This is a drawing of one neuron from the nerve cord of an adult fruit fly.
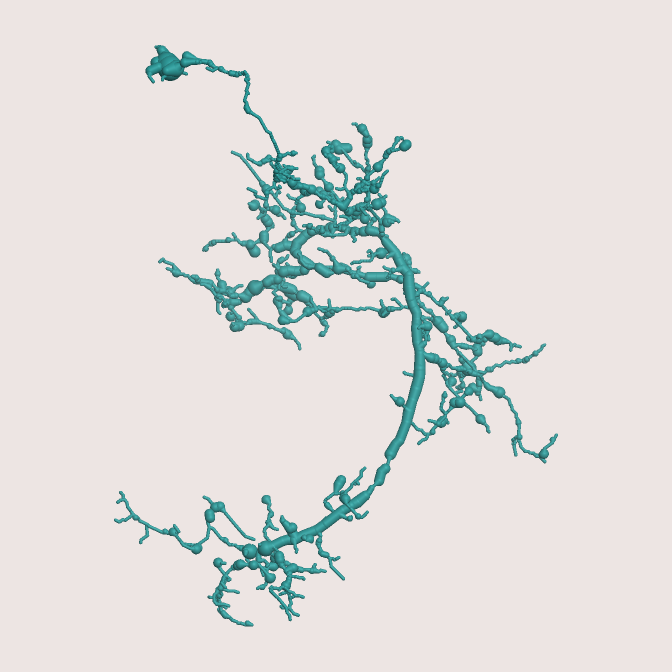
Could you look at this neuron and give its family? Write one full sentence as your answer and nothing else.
The neuron is part of the family known as hemilineage 13A.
